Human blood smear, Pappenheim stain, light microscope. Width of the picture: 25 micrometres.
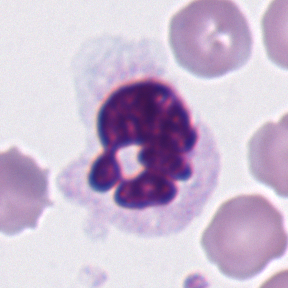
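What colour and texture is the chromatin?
Dark purple, and coarsely clumped.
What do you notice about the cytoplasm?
There is plenty of it, pale greyish-lilac, holding only fine, faint violet granules.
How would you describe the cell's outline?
Irregular, with a pale ragged extension at the upper left.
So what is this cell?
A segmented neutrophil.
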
